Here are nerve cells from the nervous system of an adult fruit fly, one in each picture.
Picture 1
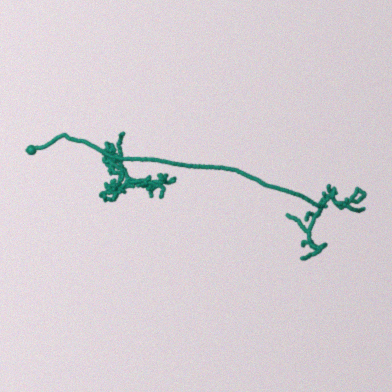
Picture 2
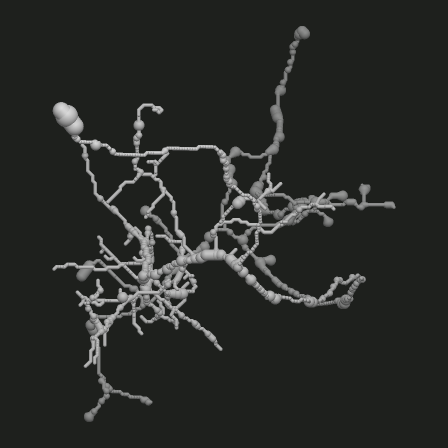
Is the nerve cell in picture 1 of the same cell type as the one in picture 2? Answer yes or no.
yes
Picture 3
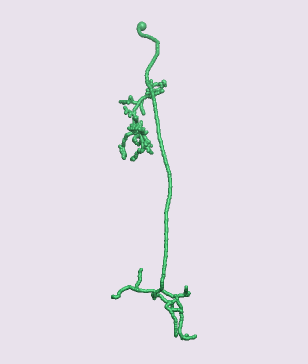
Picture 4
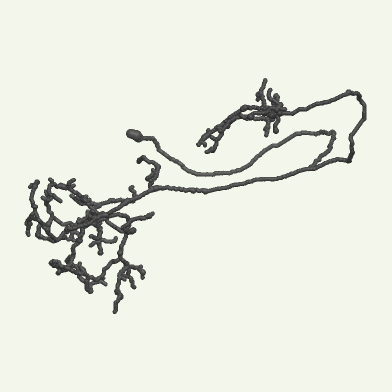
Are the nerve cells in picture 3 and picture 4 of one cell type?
no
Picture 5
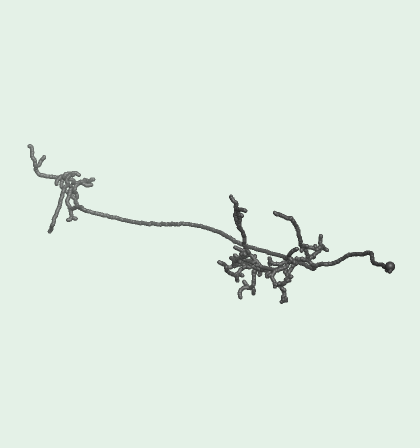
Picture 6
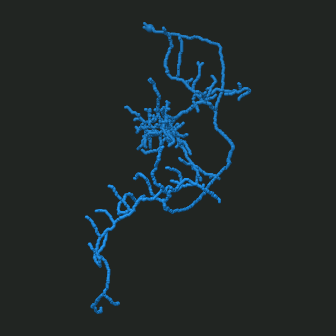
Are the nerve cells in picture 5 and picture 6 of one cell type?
yes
